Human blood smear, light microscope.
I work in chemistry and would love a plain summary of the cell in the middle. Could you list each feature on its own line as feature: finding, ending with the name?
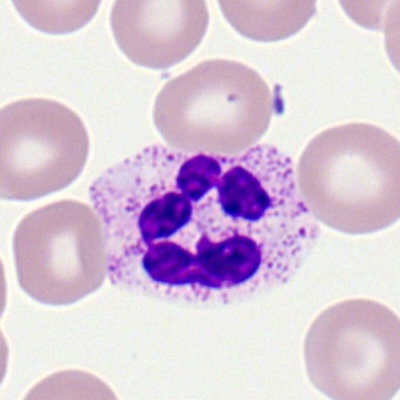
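Nucleus: split into several separate lobes, ringed around a pale centre.
Chromatin: dense, dark purple and clumped.
Cytoplasm: pale pink, forming a wide rim around the nucleus.
Granules: fine, purplish-pink, scattered throughout the cytoplasm.
Name: segmented neutrophil.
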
